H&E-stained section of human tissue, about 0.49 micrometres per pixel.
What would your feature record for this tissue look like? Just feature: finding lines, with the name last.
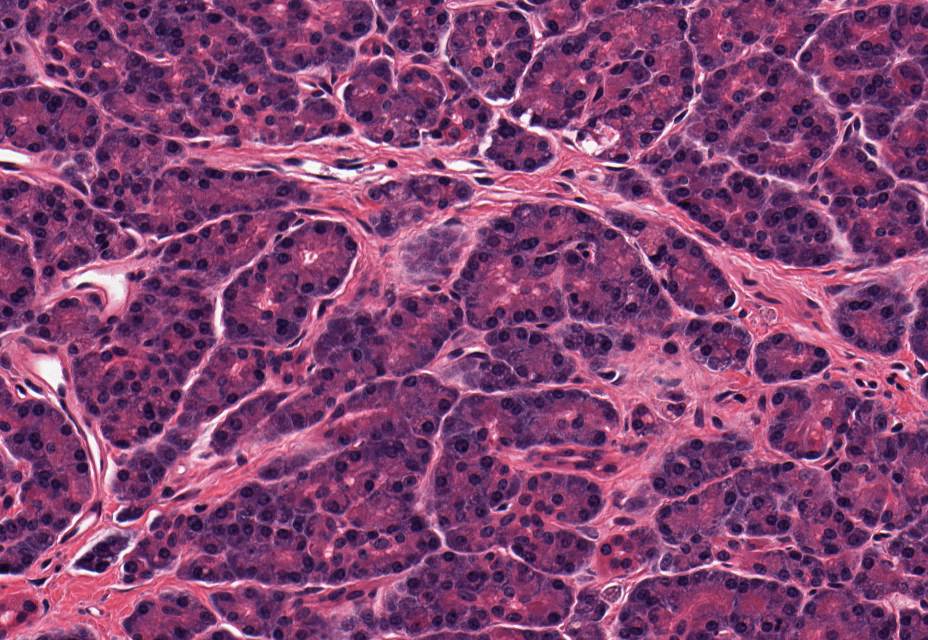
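Arrangement: closely packed rounded acini in lobules
Septa: thin, pink, fibrous, between lobules
Nuclei: round, dark, basal, away from lumen
Cytoplasm: pink, finely granular toward acinus centre; more purple at periphery
Lumina: tiny pinpoints; no wide open glandular lumina
Name: pancreas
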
